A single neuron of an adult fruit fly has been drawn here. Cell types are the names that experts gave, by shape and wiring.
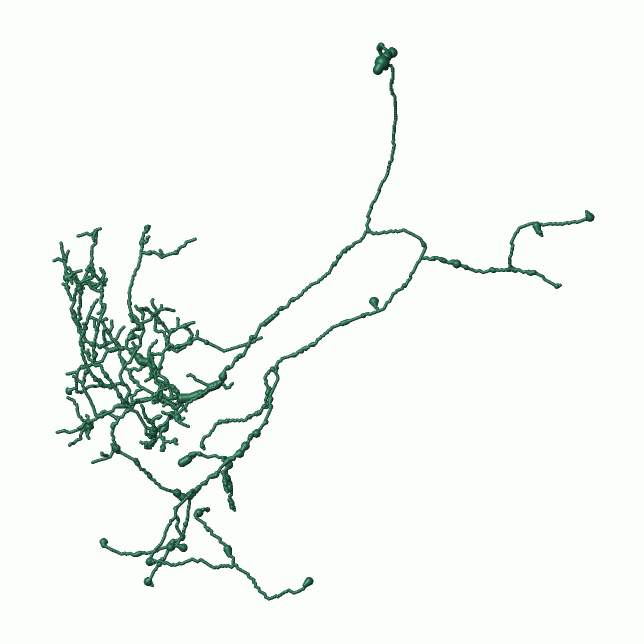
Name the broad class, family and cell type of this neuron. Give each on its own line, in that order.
central-brain intrinsic neuron
hemilineage LALa1_posterior
CB1213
